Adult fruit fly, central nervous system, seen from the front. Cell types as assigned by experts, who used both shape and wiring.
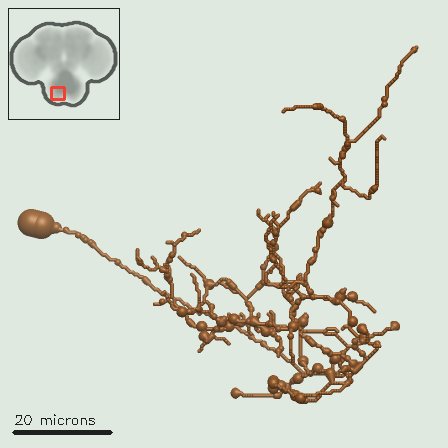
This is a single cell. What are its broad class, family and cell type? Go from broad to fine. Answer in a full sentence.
A nerve-cord intrinsic neuron of hemilineage 01B, type IN01B079.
